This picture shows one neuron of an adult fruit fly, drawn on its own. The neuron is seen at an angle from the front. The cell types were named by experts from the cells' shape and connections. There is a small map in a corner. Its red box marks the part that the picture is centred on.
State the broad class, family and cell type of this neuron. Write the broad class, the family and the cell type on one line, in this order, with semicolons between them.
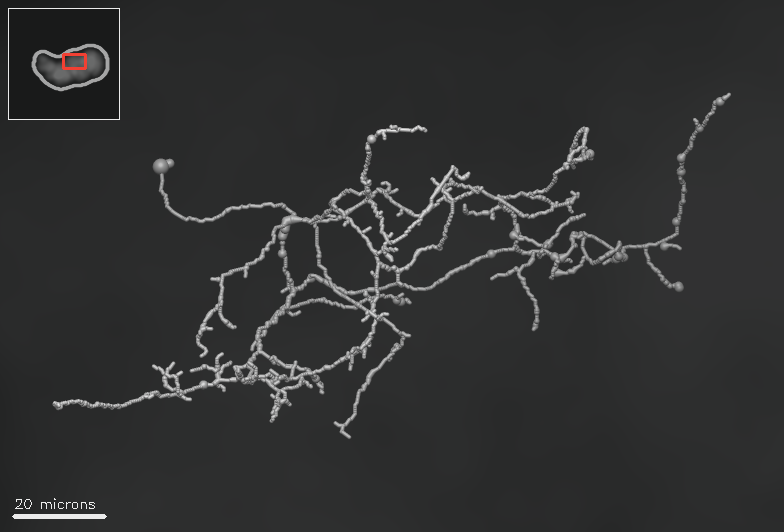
central-brain intrinsic neuron; hemilineage PSp3; CB2896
